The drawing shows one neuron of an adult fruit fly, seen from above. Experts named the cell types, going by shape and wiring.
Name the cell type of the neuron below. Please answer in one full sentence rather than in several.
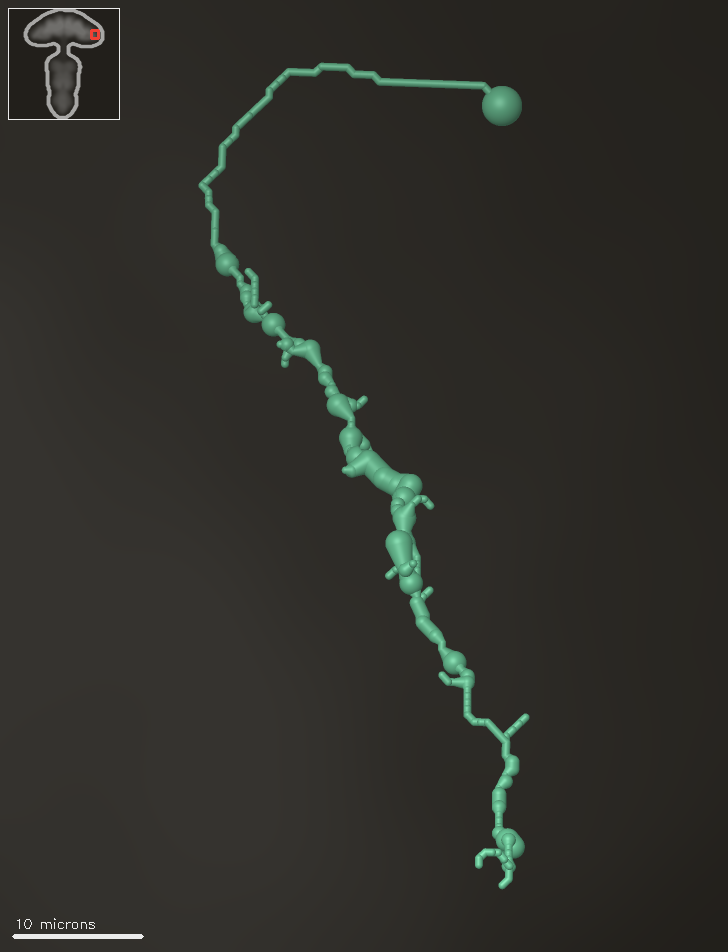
By type, the neuron is Dm3b.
